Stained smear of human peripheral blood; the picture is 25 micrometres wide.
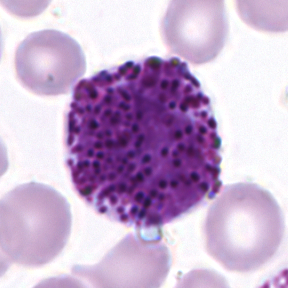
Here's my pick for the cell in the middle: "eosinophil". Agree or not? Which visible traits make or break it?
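Start with the granules: they are numerous, coarse and dark purple, and they fill the whole cell.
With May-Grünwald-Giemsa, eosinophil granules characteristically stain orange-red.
That dark purple colour therefore goes against eosinophil.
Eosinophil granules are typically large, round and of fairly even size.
So the round, dot-like shape of these granules doesn't count against eosinophil. What settles it is the nucleus: the granules lie over it and hide its outline.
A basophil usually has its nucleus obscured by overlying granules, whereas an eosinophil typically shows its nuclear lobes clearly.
That hidden nucleus speaks for basophil and against eosinophil. Beyond that, the ground between the granules is a diffuse purple, the outline is roughly round with a slightly angular edge, and there are no clear vacuoles. So it isn't an eosinophil; this is a basophil.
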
